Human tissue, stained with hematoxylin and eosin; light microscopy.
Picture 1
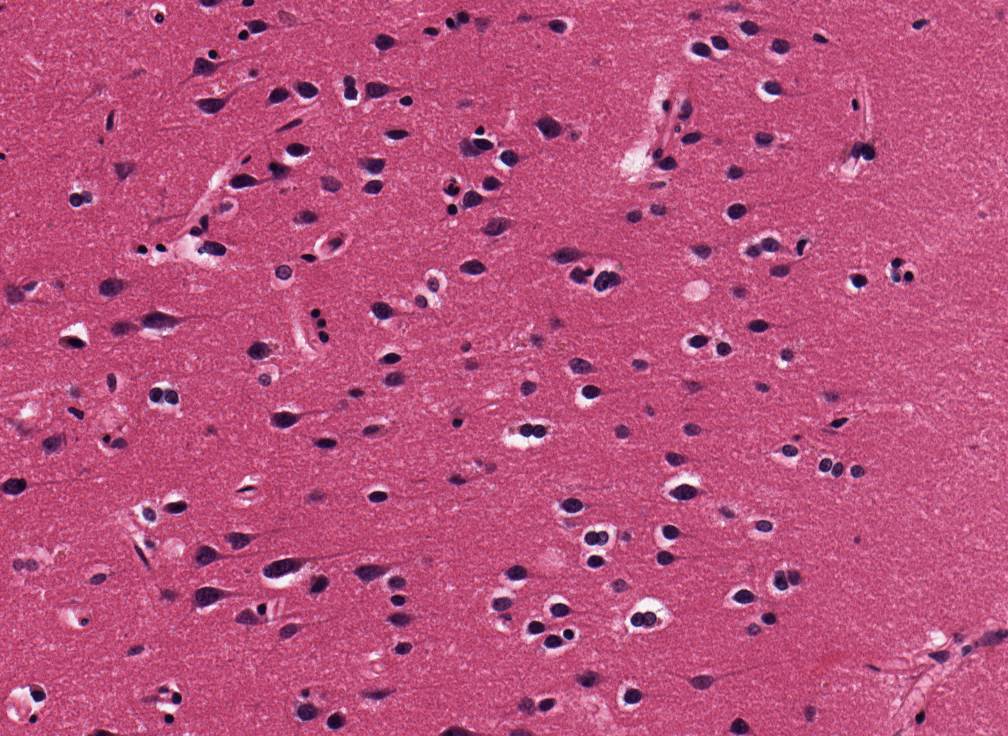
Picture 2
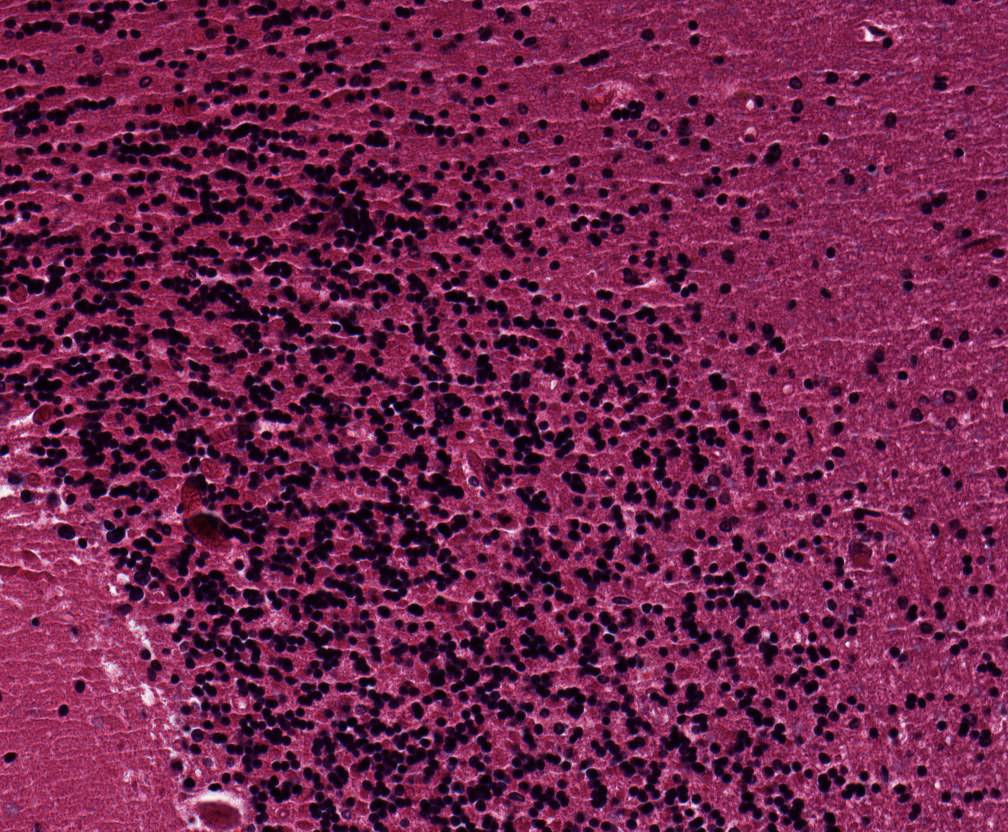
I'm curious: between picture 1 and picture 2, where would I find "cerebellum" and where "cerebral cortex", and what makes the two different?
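The first picture is cerebral cortex; the second is cerebellum. In the cerebral cortex, cells lie scattered singly and in small clusters across a continuous background, with no organised units. Between them lies a fibrillary, finely granular pink neuropil, and small round dark glial nuclei often sit in twos or threes close around larger cells. No epithelium, glands or fat cells are seen. In the cerebellum, a broad zone crowded with small dark nuclei fills the centre and left, running diagonally from upper left to lower right. These nuclei are small, round and densely dark, typical of granule cells, with almost no visible cytoplasm. They gather in irregular clumps separated by small pink gaps rather than spreading evenly.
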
